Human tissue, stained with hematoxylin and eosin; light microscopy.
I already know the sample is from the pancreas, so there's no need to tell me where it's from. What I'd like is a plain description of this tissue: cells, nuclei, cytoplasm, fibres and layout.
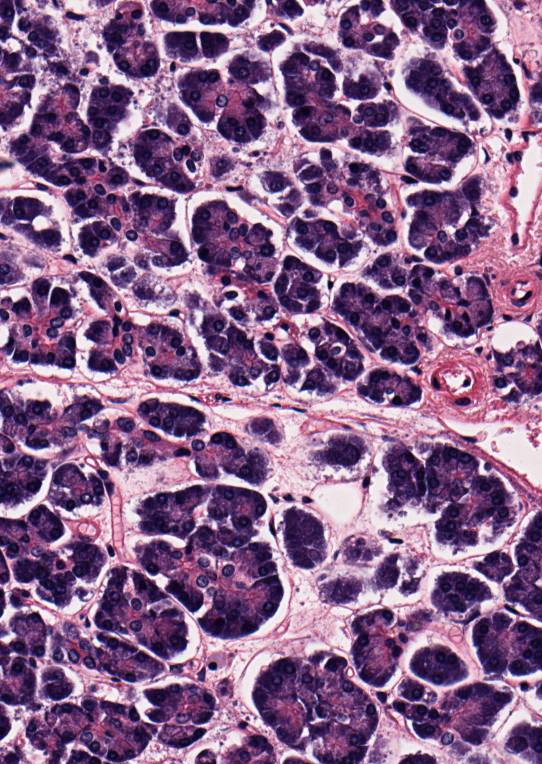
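Acinar cell nuclei are round and sit toward the outer, basal part of each acinus. The acinar lumens are narrow and barely visible. Between the acini the stroma is scant, loose and pale pink. No fat cells lie among the lobules.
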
